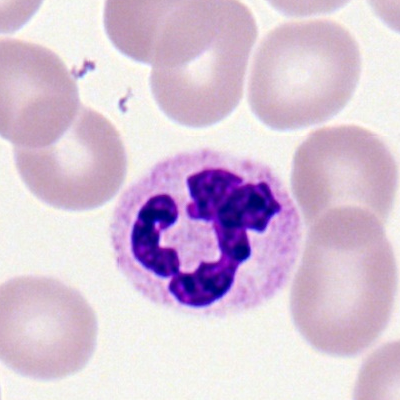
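Segmented neutrophil in a stained human blood smear: the outline looks smooth and roughly round. Its chromatin, as far as I can see, is dark purple and coarsely clumped. There's plenty of pale pink cytoplasm, and it appears filled with fine lilac granules.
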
